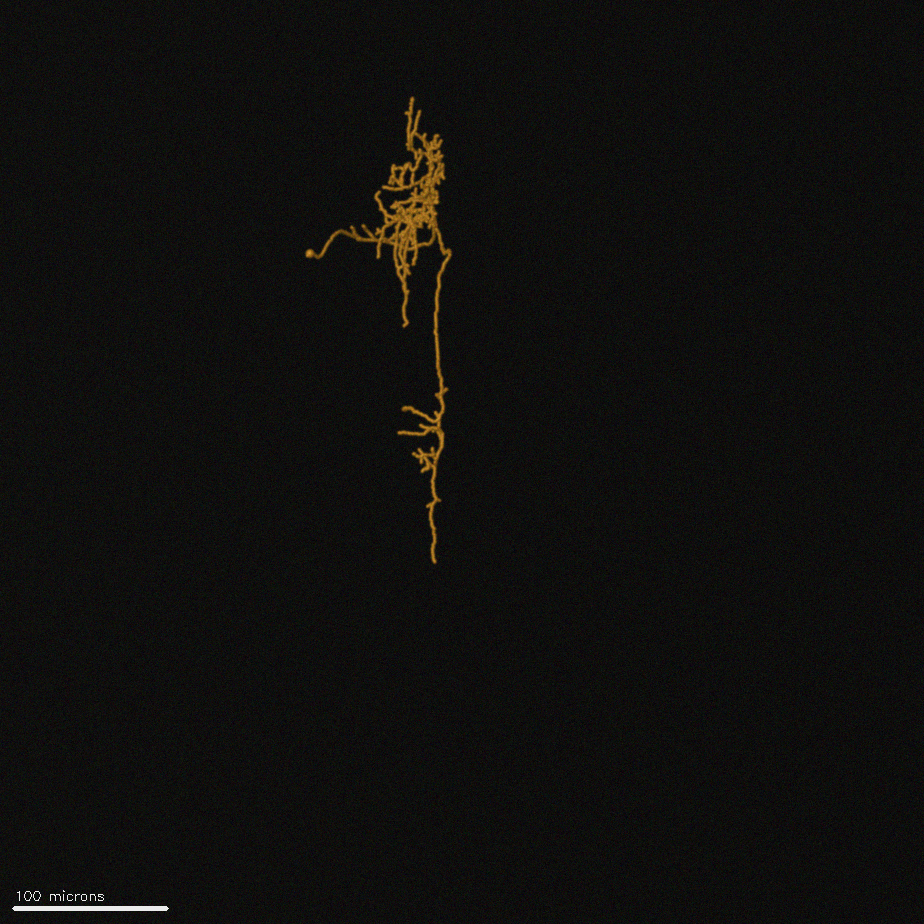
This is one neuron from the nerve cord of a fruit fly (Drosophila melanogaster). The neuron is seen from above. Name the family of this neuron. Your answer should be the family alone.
hemilineage 11A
